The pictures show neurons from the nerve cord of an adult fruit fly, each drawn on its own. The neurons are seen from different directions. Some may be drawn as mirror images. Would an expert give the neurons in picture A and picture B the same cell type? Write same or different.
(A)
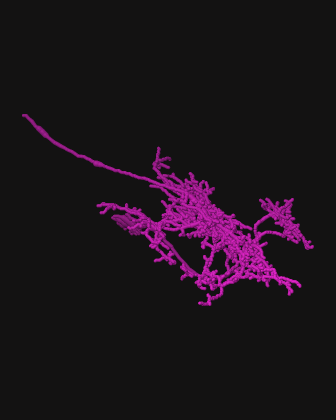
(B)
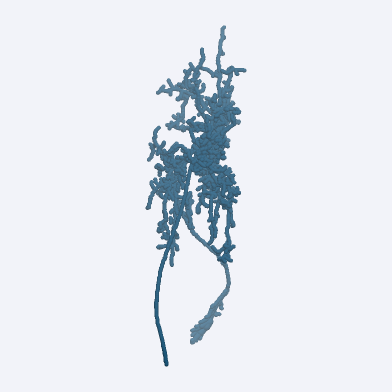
same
